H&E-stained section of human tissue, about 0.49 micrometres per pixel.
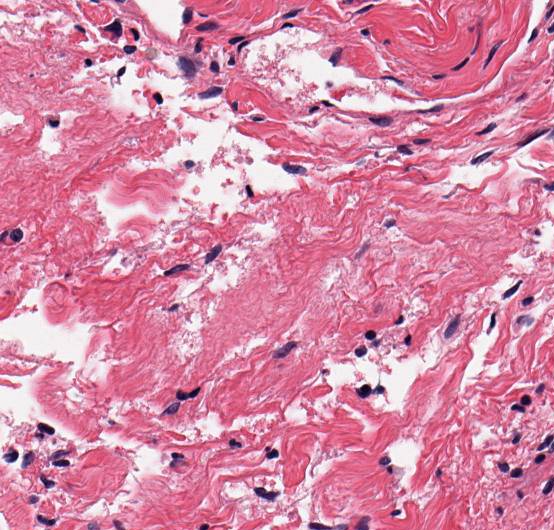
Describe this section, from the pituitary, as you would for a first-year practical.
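The whole field, as I see it, is eosin-pink collagen in bundles running many ways rather than in one alignment. In the upper right corner they curve in a swirling arc. Nuclei are sparse and widely scattered against that much collagen; I see no fat cells.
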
